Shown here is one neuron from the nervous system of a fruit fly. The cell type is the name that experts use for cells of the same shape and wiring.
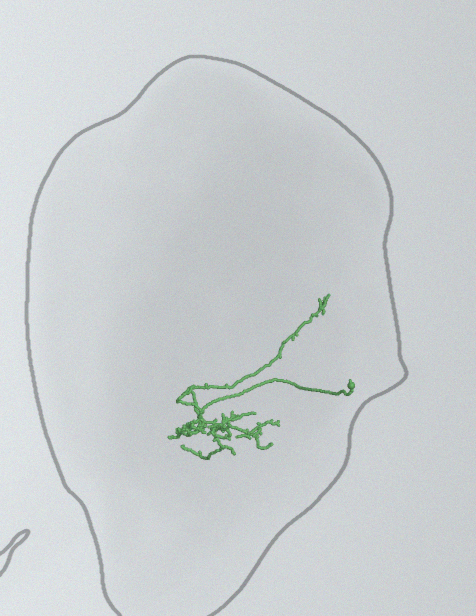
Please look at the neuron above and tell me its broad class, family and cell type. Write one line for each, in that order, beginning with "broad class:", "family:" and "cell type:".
broad class: central-brain intrinsic neuron
family: hemilineage WEDa2
cell type: WED031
